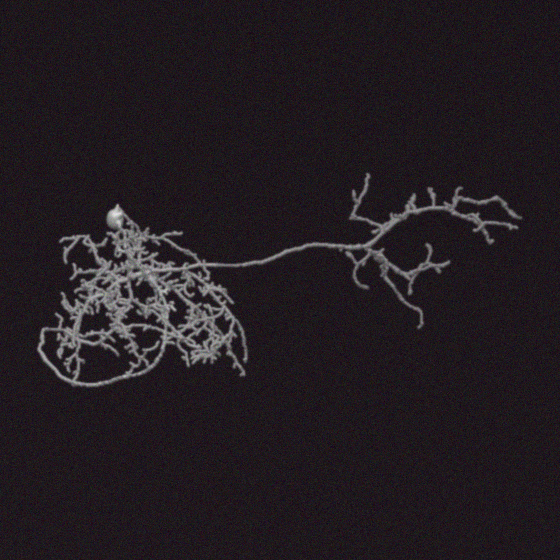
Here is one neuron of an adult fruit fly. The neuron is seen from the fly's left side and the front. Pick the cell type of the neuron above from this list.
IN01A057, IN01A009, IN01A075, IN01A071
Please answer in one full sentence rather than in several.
This neuron represents the cell type IN01A009.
